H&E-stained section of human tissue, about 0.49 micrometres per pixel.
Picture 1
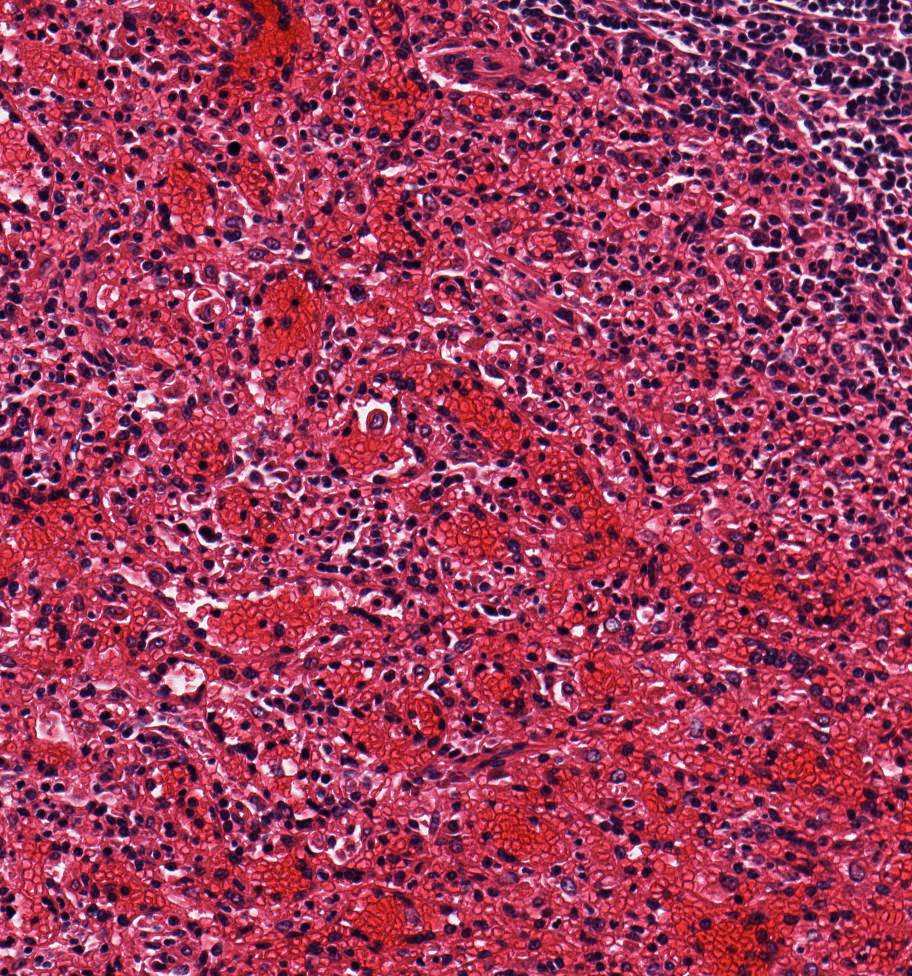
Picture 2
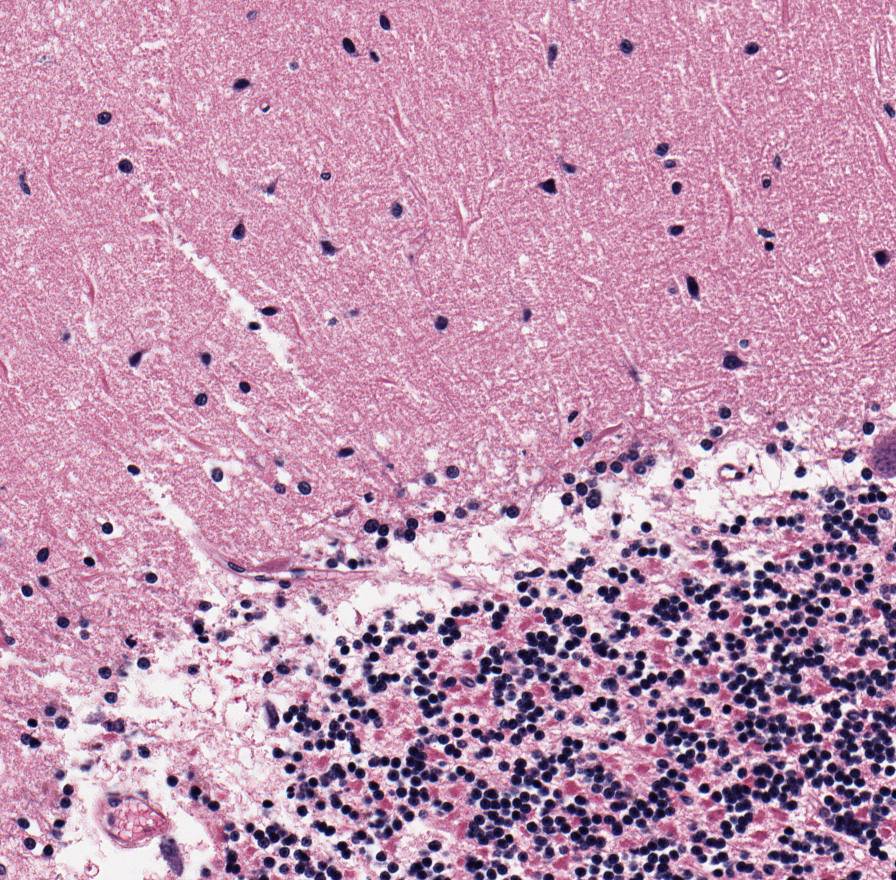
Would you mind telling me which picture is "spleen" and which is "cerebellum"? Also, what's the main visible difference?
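Right, picture 1 is spleen and picture 2 is cerebellum. Across most of picture 1, closely packed red blood cells fill irregular spaces between scattered nucleated cells, mostly small, dark and round; the upper right corner holds a denser zone of small round dark-blue nuclei with scant cytoplasm. Picture 2, by contrast, is split: a pale pink fibrillary layer with only sparse small nuclei fills the upper and left part, and the lower right is a tightly packed layer of small round dark nuclei with almost no visible cytoplasm, small irregular pink islands lying between them.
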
